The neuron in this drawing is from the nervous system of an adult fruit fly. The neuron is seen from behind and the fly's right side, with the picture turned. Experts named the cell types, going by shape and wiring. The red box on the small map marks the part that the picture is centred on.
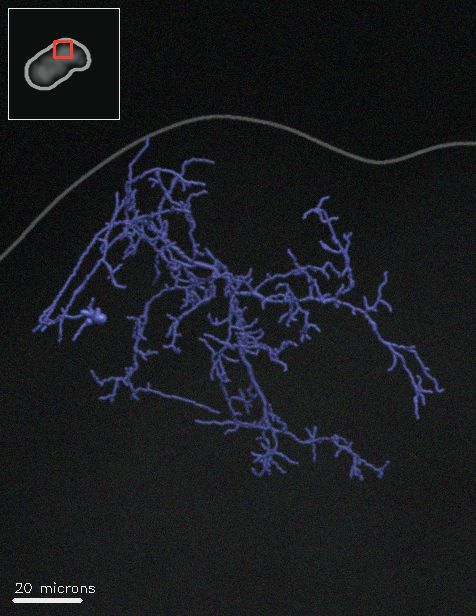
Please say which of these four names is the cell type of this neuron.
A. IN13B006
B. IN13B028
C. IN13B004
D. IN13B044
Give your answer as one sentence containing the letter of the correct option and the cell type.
Being of cell type IN13B028, the neuron matches option B.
